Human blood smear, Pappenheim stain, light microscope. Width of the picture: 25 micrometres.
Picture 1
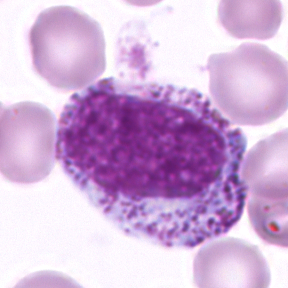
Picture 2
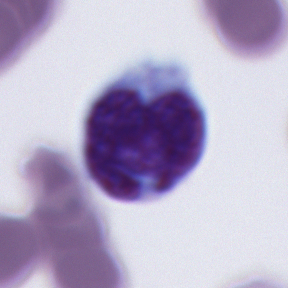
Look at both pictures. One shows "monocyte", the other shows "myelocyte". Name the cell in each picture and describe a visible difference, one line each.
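Picture 1 is a myelocyte. The cytoplasm holds many coarse dark purple granules.
Picture 2 is a monocyte. No distinct granules are seen in the cytoplasm.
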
